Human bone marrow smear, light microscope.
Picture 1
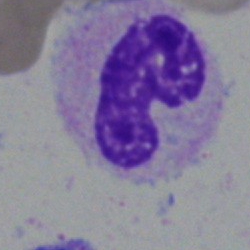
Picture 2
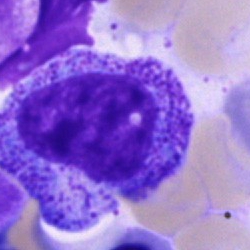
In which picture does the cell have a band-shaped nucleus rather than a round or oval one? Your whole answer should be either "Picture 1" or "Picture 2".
Picture 1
